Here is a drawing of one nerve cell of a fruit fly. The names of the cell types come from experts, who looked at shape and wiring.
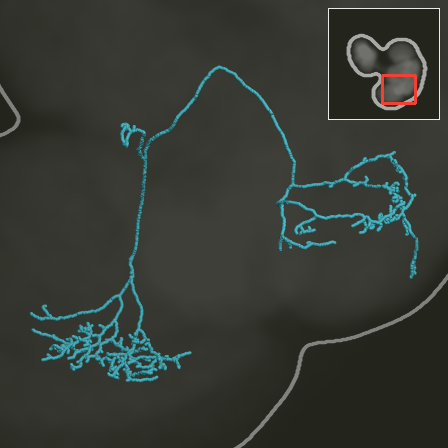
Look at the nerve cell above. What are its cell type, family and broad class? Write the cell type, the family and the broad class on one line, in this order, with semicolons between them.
MeVP35; MeVP; visual projection neuron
